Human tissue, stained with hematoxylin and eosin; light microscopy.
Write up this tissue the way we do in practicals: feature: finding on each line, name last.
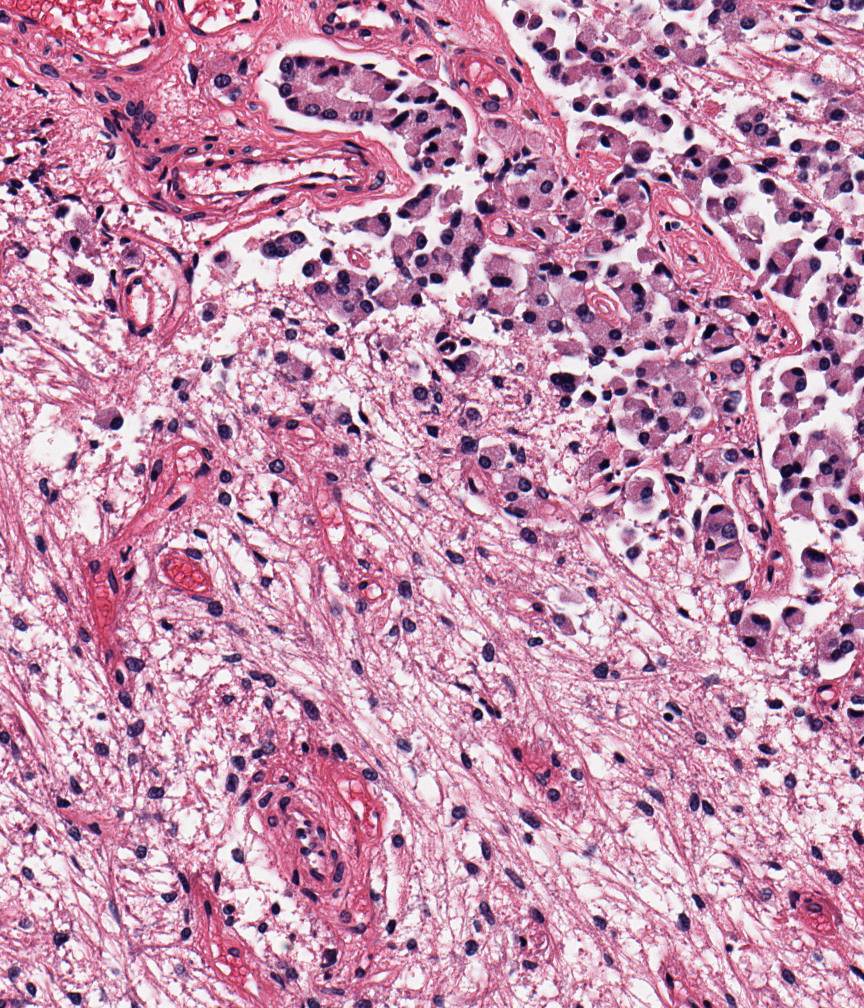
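Layout: closely set rounded cells upper right, loose fibrillary tissue lower and left
Upper-right cells: polygonal, abundant pink granular cytoplasm
Pattern: loose clusters and cords, thin pink fibrovascular septa, no gland lumens
Fibrillary nuclei: small, oval to elongated, sparsely scattered
Name: pituitary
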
